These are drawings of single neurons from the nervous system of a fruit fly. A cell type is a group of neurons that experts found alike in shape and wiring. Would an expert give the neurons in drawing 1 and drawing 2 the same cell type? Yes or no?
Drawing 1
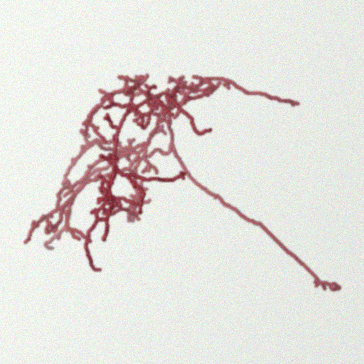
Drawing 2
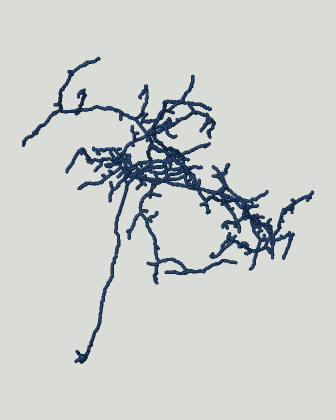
yes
